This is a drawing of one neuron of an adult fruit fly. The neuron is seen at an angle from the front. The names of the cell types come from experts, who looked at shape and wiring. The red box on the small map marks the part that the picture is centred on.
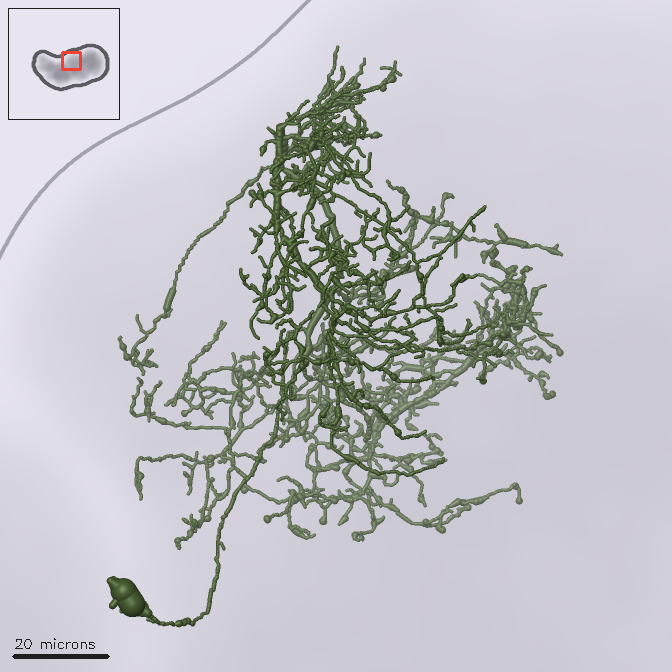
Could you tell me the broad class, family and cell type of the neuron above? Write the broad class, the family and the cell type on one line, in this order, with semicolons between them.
central-brain intrinsic neuron; hemilineage LHl3; SLP206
